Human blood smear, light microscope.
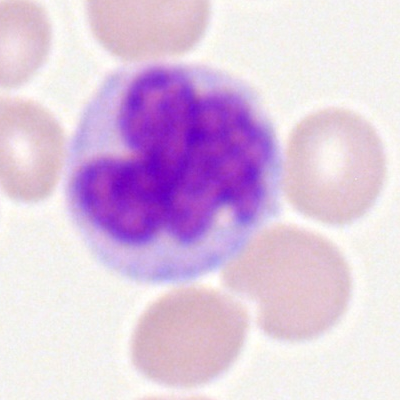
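Monocyte, the central cell in a stained human blood smear. Its outline is roughly round and smooth. The nucleus is irregular and folded, and several indentations give it a lobed look. This nucleus fills most of the cell. No coarse granules are visible in the cytoplasm.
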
